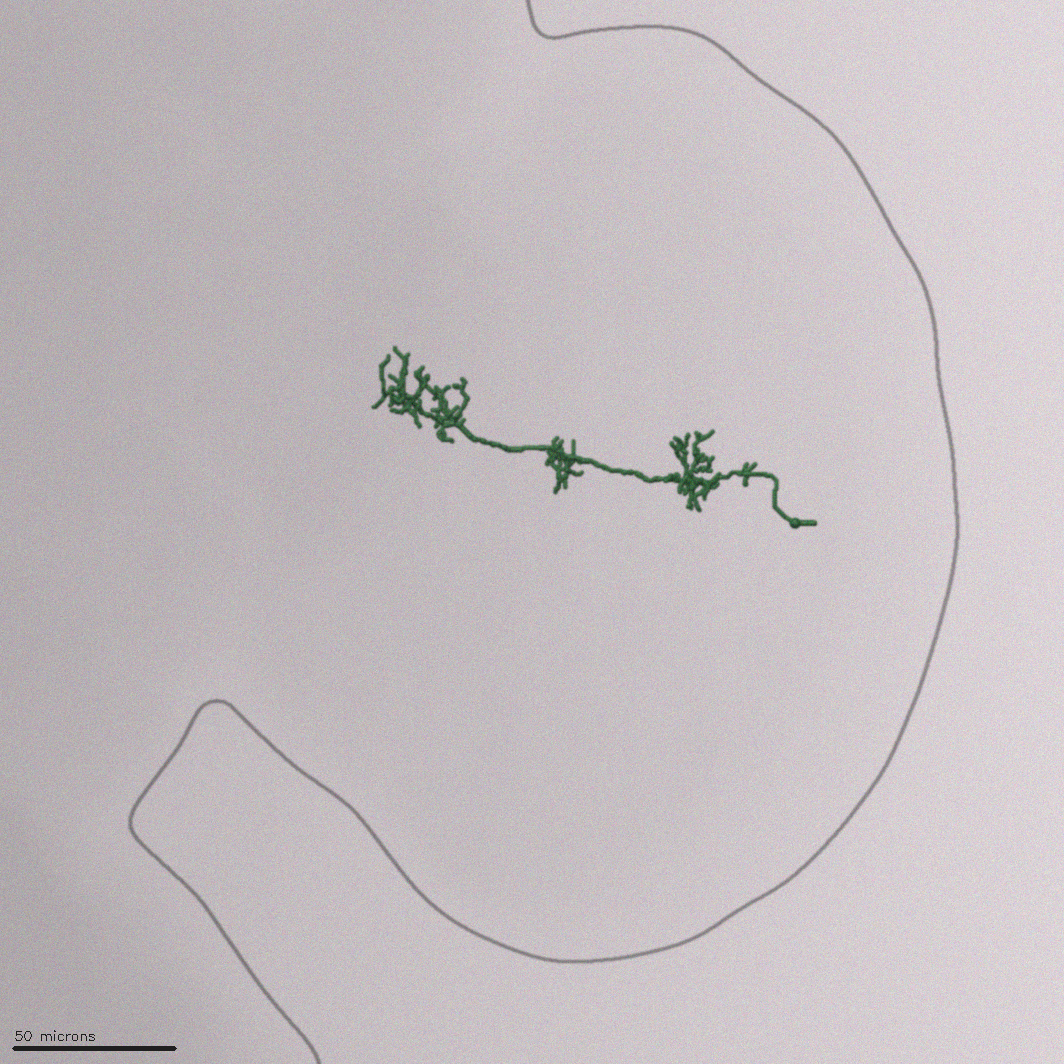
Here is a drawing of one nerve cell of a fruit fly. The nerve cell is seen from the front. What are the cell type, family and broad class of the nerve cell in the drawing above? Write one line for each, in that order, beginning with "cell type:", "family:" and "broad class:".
cell type: TmY17
family: TmY
broad class: optic-lobe intrinsic neuron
